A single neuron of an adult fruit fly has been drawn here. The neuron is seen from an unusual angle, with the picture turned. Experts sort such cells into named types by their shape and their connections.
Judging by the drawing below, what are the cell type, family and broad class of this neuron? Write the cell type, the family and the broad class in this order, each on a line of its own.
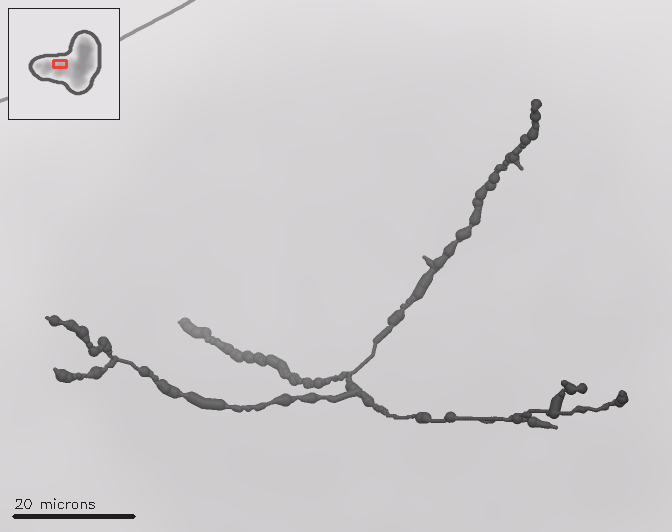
SNpp50
class mechanosensory proprioceptive
sensory neuron entering the nerve cord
